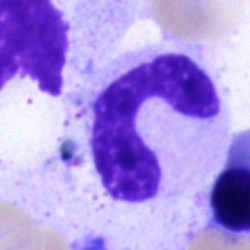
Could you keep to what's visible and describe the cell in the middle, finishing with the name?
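See how the nucleus bends into a C shape, open to the right? It keeps a fairly even width and isn't pinched into separate lobes. There's plenty of cytoplasm, very pale, with fine pinkish-violet granules sparsely scattered through it. That's a band neutrophil.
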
